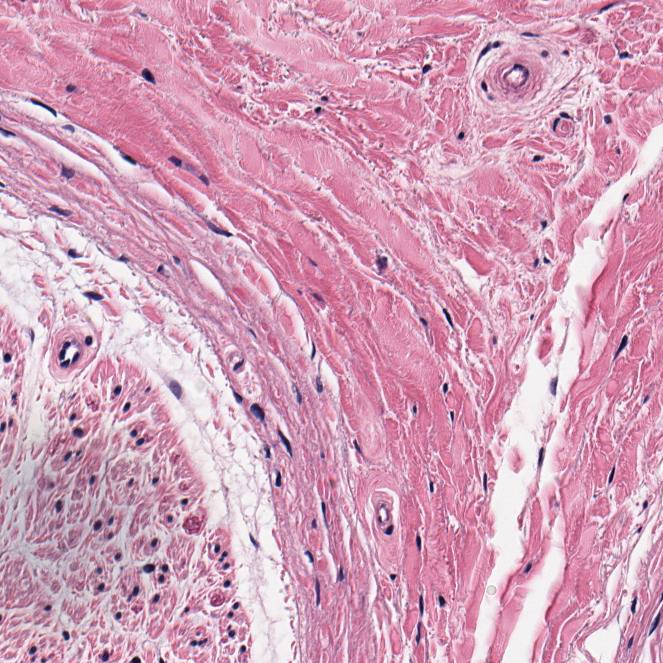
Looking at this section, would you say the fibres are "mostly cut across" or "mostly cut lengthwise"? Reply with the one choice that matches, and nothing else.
Mostly cut lengthwise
